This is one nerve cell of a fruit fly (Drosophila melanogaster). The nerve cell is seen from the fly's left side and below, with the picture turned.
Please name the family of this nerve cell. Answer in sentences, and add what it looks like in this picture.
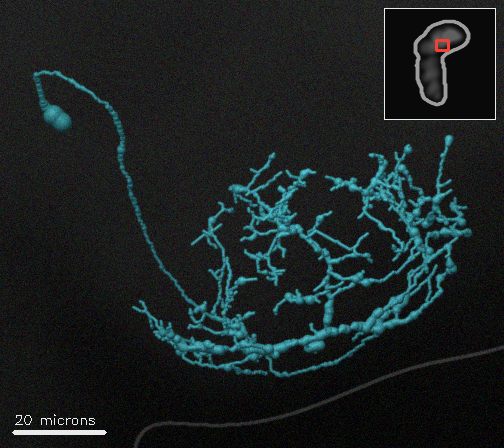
The family is hemilineage SLPav2. Its broad class is central-brain intrinsic neuron. The cell body can be seen at the upper left of the picture. By the scale bar it is about 95 microns wide in this view.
